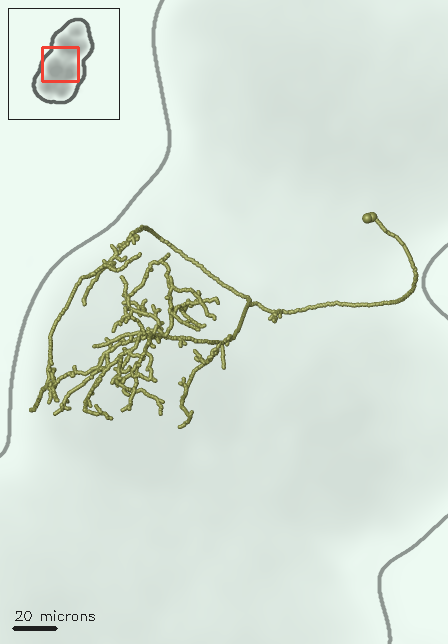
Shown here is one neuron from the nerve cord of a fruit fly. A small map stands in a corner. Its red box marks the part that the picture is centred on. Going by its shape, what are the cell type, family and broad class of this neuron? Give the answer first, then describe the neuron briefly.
It is of cell type IN19B090. Its family is hemilineage 19B. Its broad class is nerve-cord intrinsic neuron. By the scale bar it is about 190 microns wide in this view. Dozens of branch ends can be seen.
